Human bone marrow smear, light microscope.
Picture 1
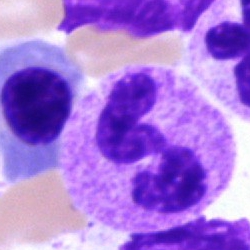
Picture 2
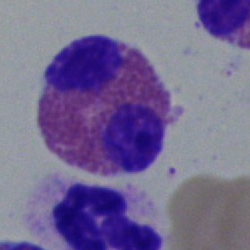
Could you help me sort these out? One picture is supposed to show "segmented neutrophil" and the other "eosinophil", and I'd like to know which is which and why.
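Picture 1 is a segmented neutrophil; picture 2 is an eosinophil. In picture 1 the nucleus forms a curved, S-shaped band with narrowed segments, and its chromatin is dark purple and coarsely clumped.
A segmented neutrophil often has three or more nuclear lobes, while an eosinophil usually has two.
In picture 2, one lobe sits at the upper left of the cell and the other at the lower right. Both cells have abundant cytoplasm, and in picture 2 it fills most of the cell.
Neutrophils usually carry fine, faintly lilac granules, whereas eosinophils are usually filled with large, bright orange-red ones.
Here, fine lilac granules lie evenly through the pale pink-lilac cytoplasm of picture 1, while pinkish-red granules fill the cytoplasm of picture 2. Picture 2 also shows a small pale bulge at the right edge of the cell.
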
